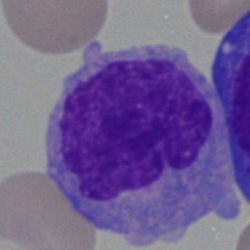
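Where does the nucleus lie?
Toward the top, above a wider band of pale greyish blue-lilac cytoplasm.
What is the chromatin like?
Deep purple, finely mottled and lacy rather than in coarse dense blocks.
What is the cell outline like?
Irregular, with small knobby blebs along its edge.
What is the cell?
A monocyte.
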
